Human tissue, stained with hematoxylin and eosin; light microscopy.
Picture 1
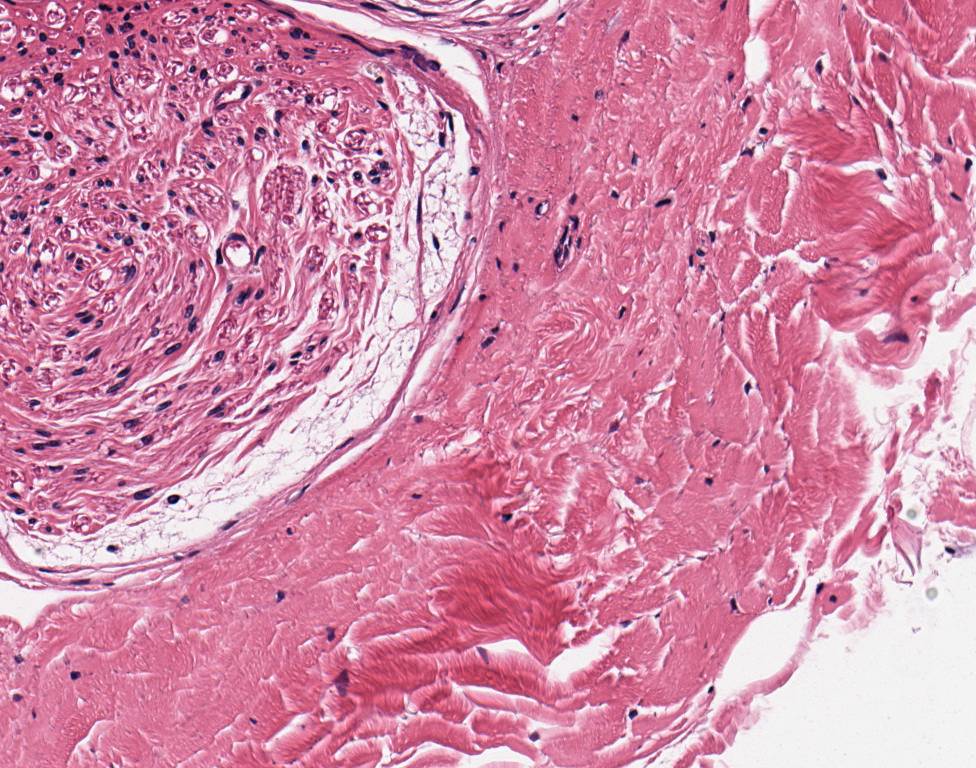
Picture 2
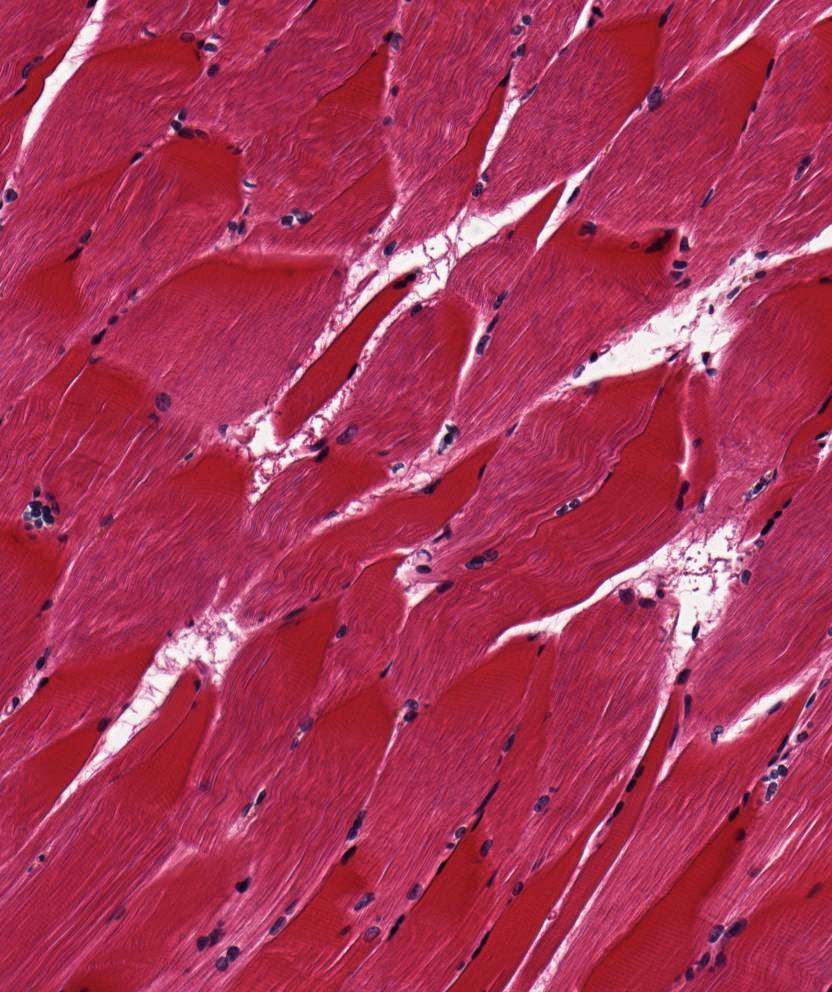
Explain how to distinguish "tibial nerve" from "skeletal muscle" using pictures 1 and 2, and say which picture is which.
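That first one's tibial nerve, and the second is skeletal muscle. In the first, a rounded structure in a thin sheath sits at the upper left, packed with small round profiles cut across among scattered dark elongated nuclei. The rest of that field is dense fibrous tissue of thick, deeply eosinophilic collagen bundles running in many directions, with sparse, small, dark, spindle-shaped nuclei. In the second, the dark elongated nuclei sit at the edges of the fibres, not in their centres. There's also a small tight cluster of round dark nuclei near the left edge, about halfway down, and no fat cells anywhere.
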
